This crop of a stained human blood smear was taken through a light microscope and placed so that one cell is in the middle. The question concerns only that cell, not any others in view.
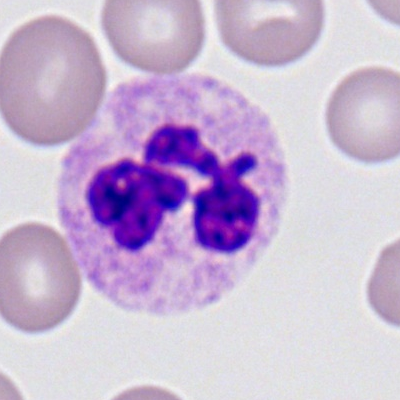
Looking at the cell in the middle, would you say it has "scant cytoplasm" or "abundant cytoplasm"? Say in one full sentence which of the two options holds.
The cell's cytoplasm around its nucleus is ample.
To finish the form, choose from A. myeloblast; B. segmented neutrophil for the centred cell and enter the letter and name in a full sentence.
The cell centered in the crop is a segmented neutrophil, making option B the correct pick.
